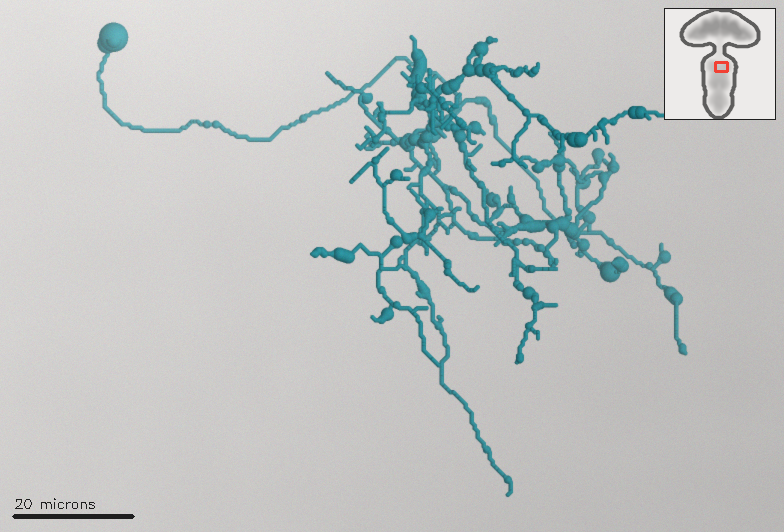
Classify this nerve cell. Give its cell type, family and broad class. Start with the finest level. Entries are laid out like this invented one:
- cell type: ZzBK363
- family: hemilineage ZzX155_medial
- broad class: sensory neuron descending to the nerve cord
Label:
- cell type: IN14A081
- family: hemilineage 14A
- broad class: nerve-cord intrinsic neuron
